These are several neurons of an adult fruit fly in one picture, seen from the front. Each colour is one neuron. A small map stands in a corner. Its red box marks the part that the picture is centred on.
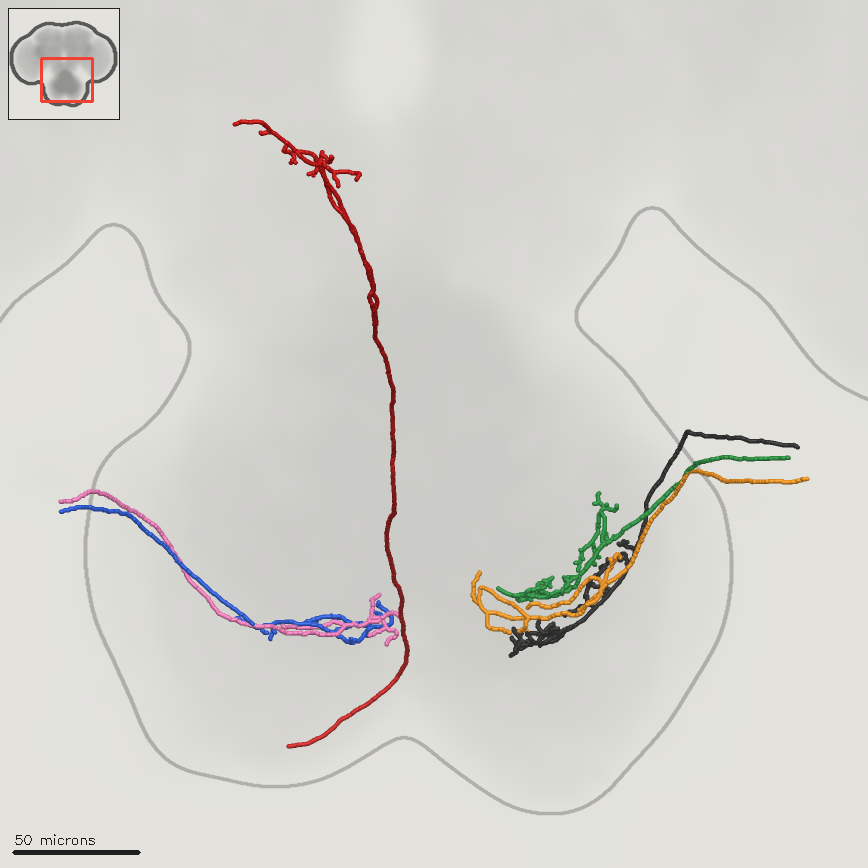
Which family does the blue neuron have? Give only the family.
class gustatory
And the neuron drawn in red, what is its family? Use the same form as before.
class gustatory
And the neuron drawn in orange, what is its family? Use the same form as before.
class gustatory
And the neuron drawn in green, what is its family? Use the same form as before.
class mechanosensory tactile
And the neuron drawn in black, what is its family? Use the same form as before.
class mechanosensory tactile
